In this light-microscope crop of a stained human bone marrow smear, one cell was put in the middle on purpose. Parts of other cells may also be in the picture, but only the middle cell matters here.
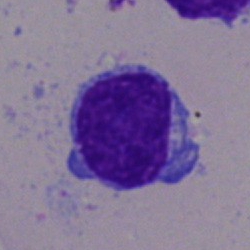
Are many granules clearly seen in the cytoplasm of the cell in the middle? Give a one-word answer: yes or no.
No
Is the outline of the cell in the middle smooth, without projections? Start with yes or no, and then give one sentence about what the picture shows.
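No. The cytoplasm bulges outward at the lower left and at the right of the cell.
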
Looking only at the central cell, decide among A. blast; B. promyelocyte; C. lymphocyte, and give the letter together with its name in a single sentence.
The middle cell of the crop is a lymphocyte; accordingly, option C is correct.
